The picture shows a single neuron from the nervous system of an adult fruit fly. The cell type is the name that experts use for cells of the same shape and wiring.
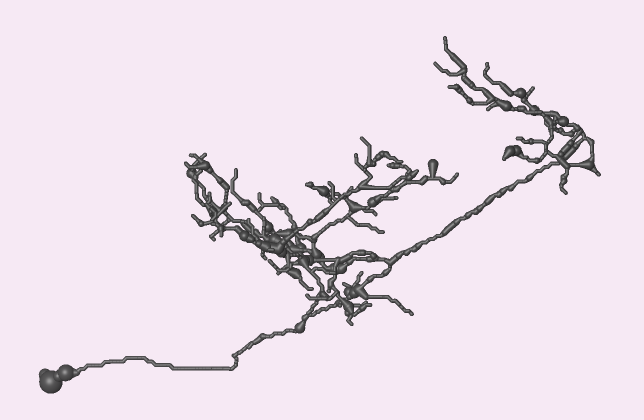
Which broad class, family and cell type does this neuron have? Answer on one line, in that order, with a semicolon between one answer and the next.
optic-lobe intrinsic neuron; Mi; Mi10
